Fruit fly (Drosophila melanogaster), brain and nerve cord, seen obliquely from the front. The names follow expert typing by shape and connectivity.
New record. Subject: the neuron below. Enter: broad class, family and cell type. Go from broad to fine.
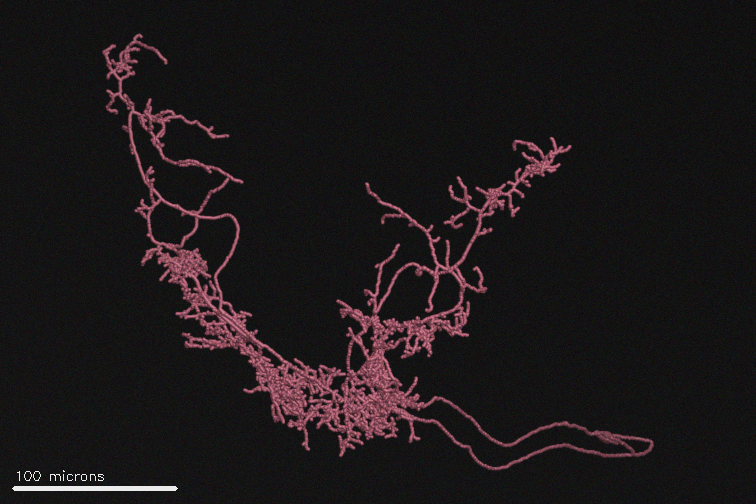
ascending neuron; hemilineage 01A; AN01A089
